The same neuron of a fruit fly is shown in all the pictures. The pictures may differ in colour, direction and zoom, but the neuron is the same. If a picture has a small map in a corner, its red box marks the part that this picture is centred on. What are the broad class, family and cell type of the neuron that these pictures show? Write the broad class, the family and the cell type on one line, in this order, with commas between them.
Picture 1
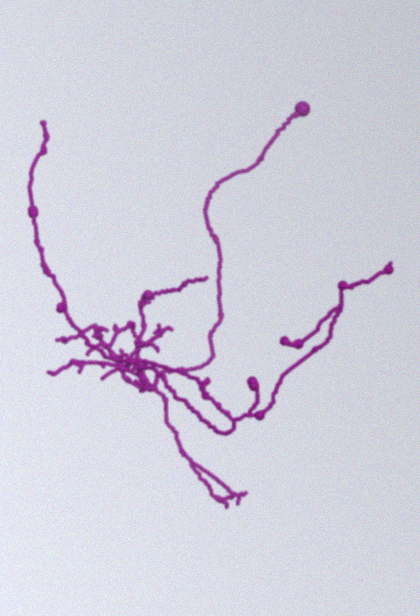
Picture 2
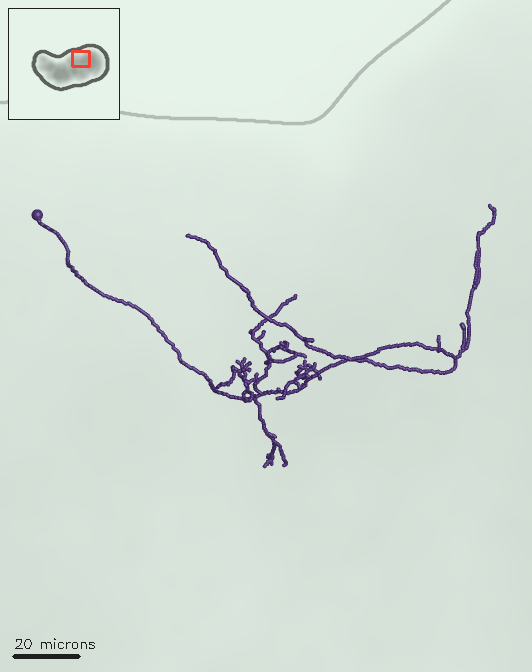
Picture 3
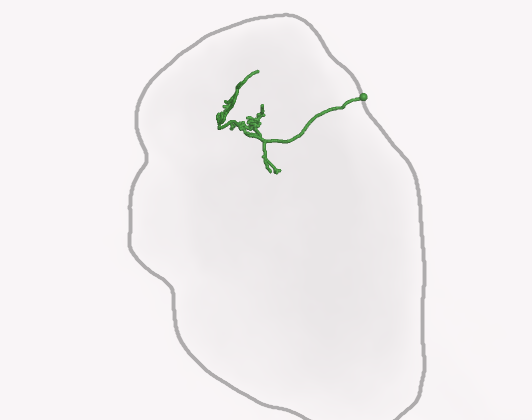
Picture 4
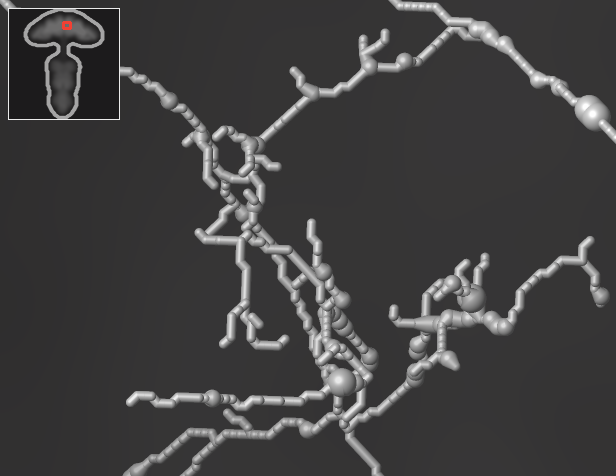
central-brain intrinsic neuron, class CX, FS3_b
